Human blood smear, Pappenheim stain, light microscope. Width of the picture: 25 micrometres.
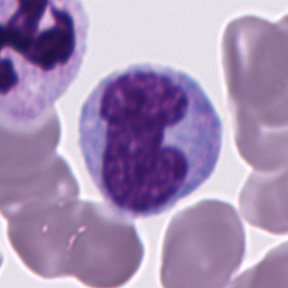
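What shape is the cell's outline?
Round and smooth.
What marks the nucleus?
A deep notch opening toward the right side of the cell.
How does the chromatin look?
Dark purple, with fine paler strands running through it.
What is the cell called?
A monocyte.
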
